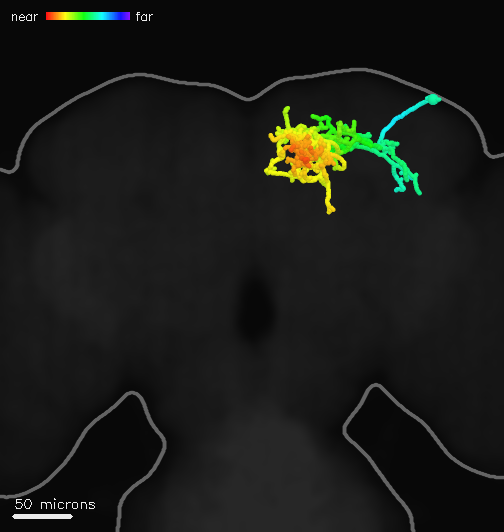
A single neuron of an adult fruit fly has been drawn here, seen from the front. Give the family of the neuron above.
LHPD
